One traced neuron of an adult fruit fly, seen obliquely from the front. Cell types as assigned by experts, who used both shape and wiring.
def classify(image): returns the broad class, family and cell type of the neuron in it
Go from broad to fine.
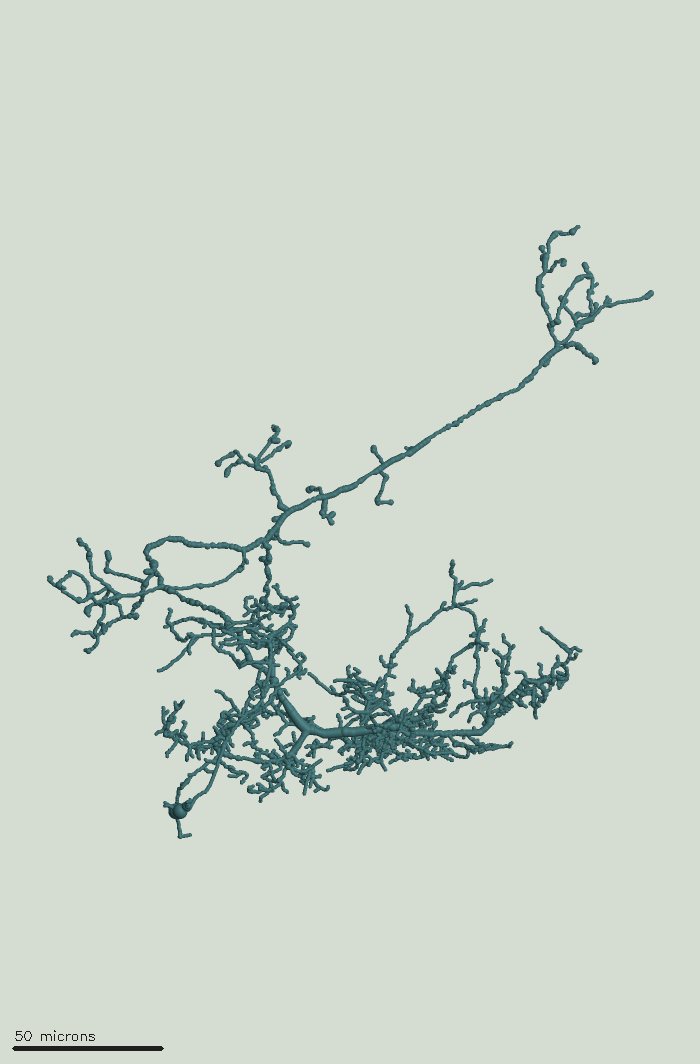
nerve-cord intrinsic neuron; hemilineage 07B; IN07B012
